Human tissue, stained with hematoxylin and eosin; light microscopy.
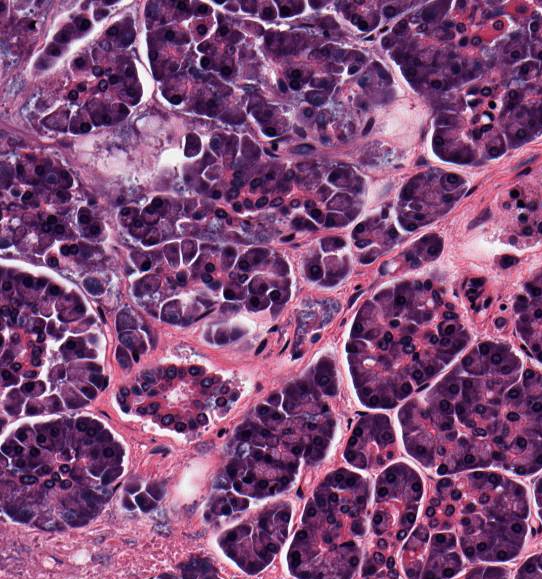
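Pancreas. Cells within the nests grouped into small acini around tiny central lumina. Each epithelial cell: single round dark nucleus, fairly uniform in size. Fat cells absent throughout the field. Bottom-left corner: loose pink fibrous tissue, no epithelial nests.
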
